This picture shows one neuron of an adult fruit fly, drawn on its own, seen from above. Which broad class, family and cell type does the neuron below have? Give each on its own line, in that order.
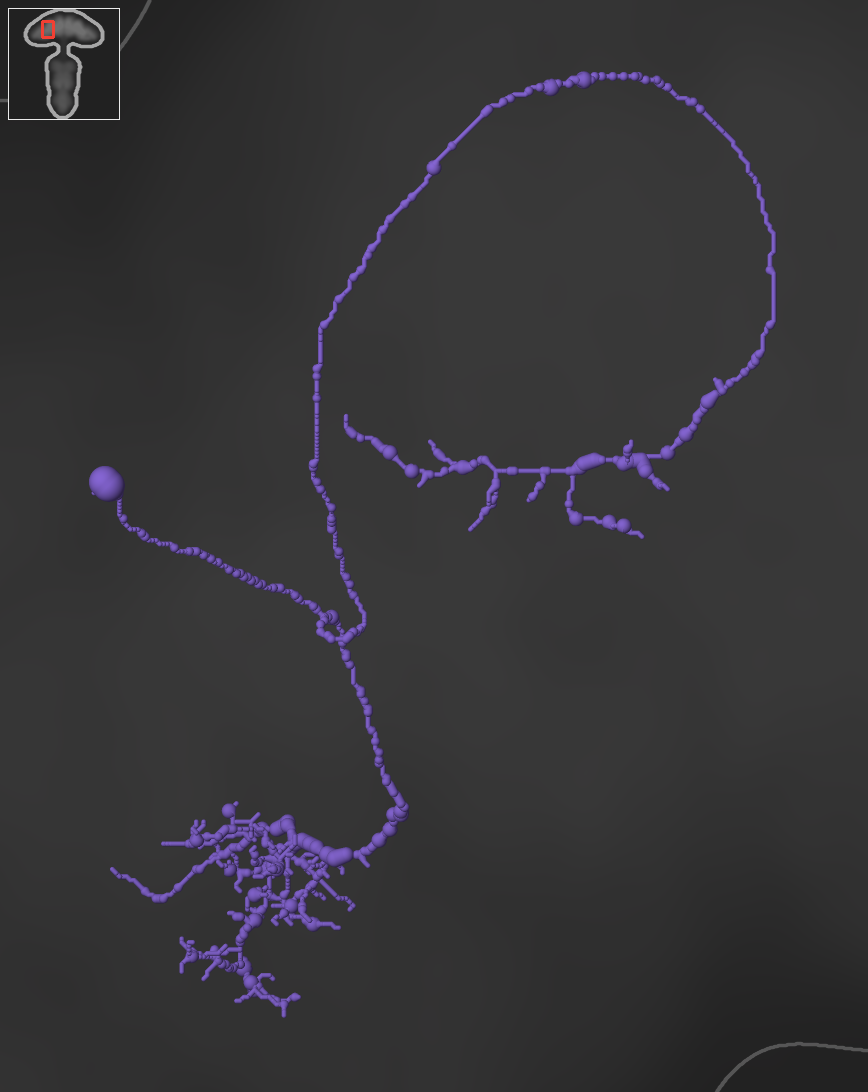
visual projection neuron
hemilineage VPNd3
LC6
